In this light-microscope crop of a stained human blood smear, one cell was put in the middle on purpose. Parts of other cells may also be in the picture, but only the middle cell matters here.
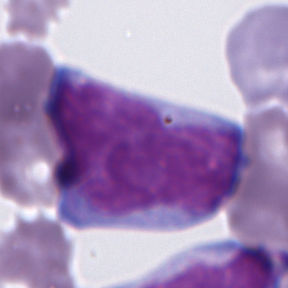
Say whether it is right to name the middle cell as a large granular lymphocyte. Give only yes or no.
no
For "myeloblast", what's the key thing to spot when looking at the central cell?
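The cell is a myeloblast.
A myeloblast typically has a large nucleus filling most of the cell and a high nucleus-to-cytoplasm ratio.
Here the nucleus does fill most of the cell.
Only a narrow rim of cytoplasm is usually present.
The rim here is scant and widest along the lower edge.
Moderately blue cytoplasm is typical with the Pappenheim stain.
Here it is only pale blue. The outline is angular with fairly straight sides, and the chromatin is finely stippled and reddish-purple, without coarse dark clumps.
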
